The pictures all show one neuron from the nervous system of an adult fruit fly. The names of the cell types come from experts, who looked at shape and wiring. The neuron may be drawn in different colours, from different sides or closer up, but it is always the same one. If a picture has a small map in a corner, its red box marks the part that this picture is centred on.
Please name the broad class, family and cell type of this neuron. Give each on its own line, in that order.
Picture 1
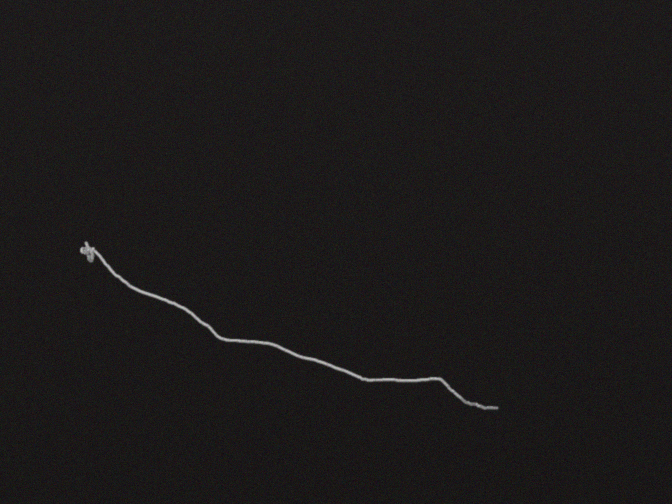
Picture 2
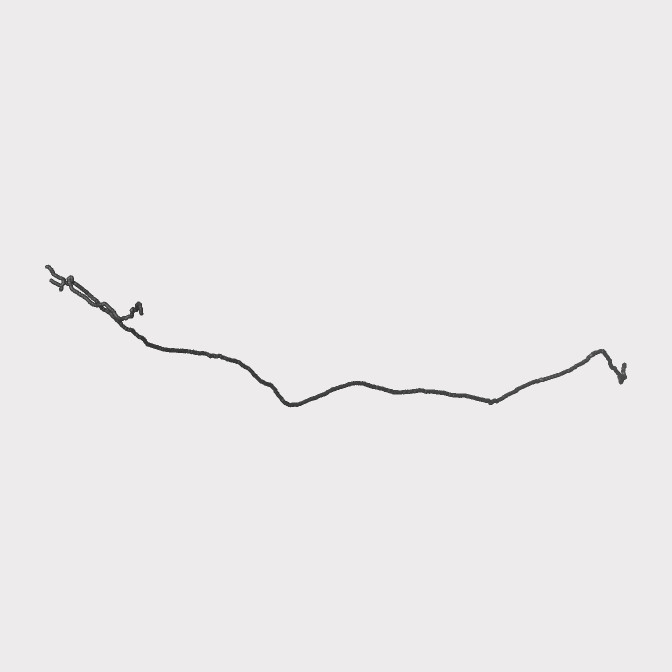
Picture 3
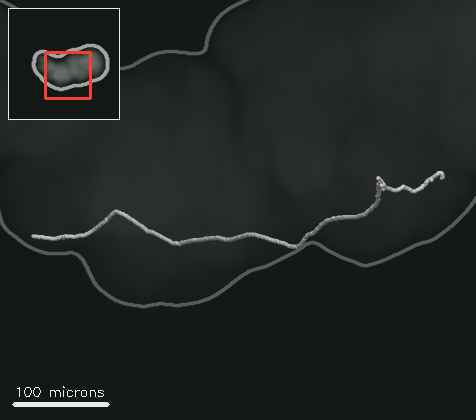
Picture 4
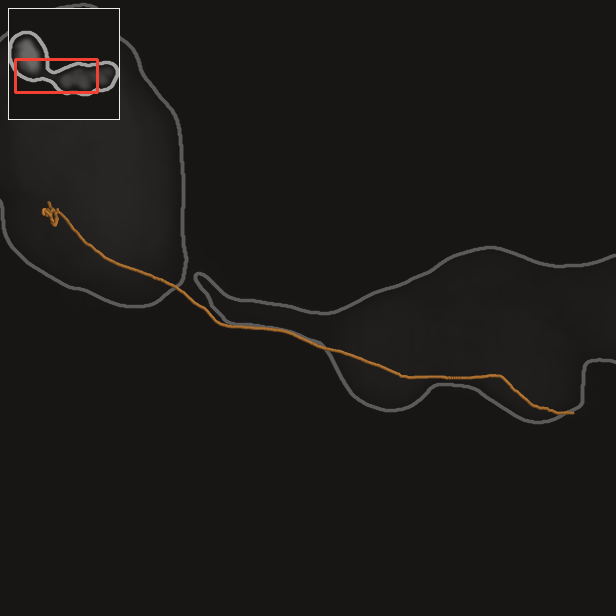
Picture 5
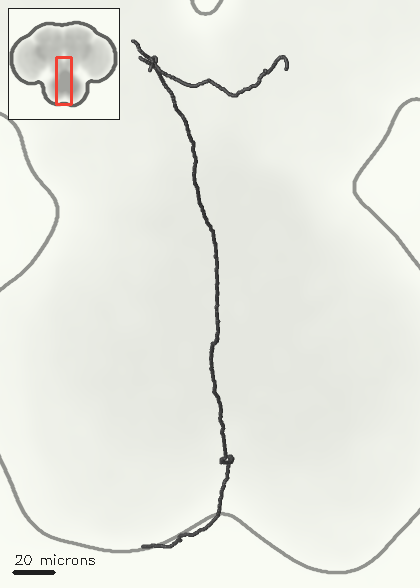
sensory neuron ascending to the brain
class gustatory
LgAG8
